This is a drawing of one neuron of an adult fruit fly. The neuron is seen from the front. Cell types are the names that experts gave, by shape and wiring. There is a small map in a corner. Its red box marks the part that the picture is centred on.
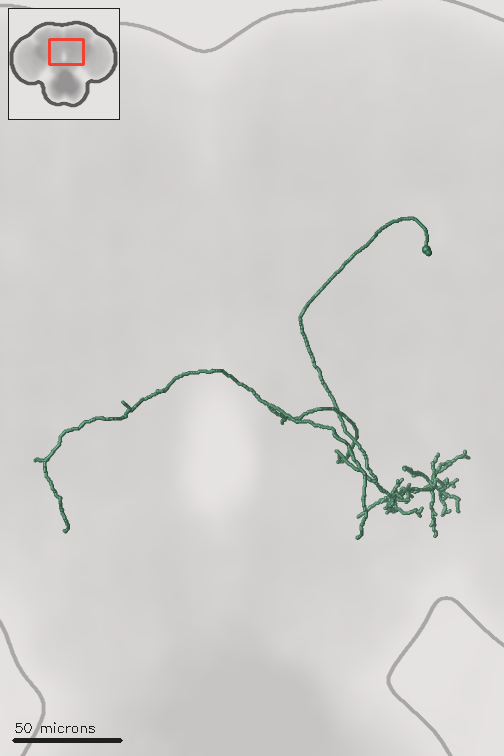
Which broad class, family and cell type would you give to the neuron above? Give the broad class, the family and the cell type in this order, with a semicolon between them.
central-brain intrinsic neuron; hemilineage WEDd1; WED004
